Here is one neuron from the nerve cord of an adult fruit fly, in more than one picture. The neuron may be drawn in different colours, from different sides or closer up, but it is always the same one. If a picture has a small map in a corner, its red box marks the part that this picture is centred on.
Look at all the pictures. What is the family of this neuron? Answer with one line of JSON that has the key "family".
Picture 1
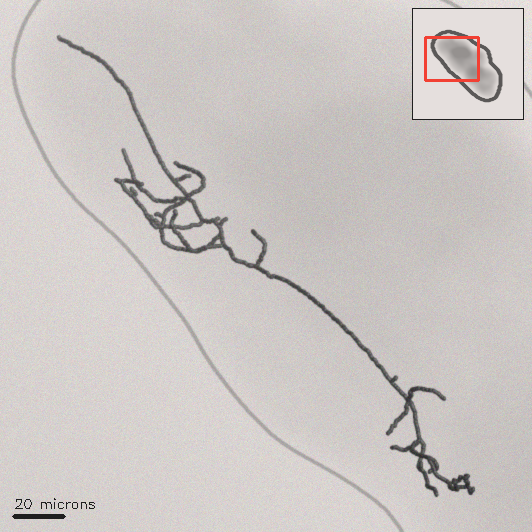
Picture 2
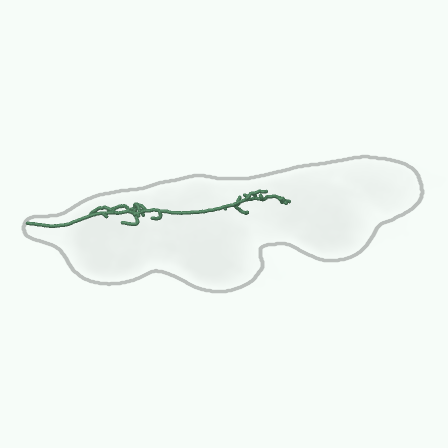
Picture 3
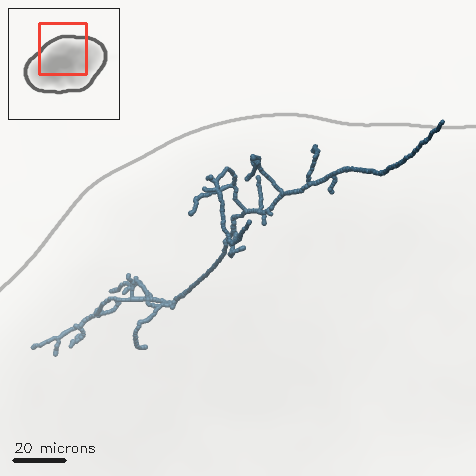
{"family": "DNb"}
